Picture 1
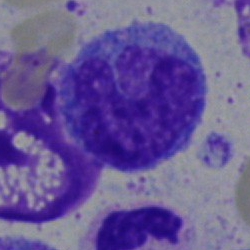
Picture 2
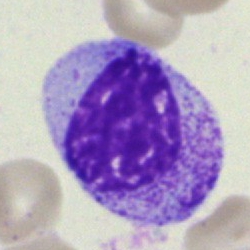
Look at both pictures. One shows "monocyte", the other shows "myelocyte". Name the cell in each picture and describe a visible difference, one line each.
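Picture 1 is a monocyte. No distinct granules are seen in the cytoplasm.
Picture 2 is a myelocyte. Fine purple granules fill the cytoplasm most densely along the lower right side.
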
